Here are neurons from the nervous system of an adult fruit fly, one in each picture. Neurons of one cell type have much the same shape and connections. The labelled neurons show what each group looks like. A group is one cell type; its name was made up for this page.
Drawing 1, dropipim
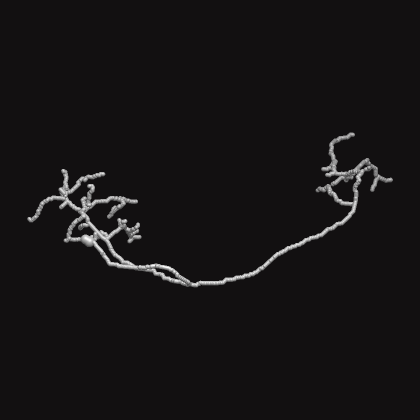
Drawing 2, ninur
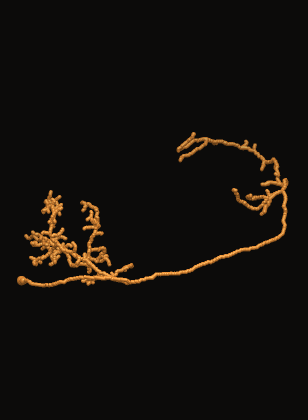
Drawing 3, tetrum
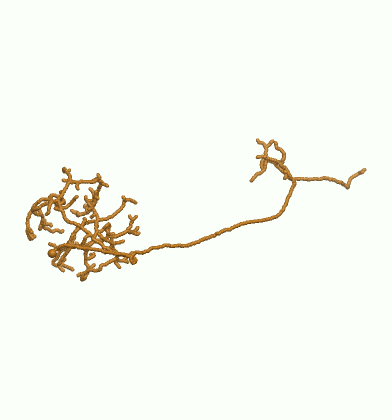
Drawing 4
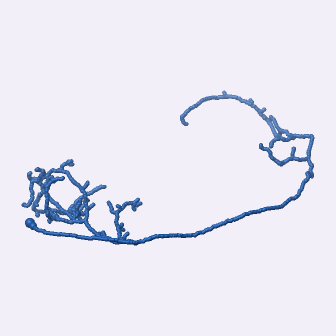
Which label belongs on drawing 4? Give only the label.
ninur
